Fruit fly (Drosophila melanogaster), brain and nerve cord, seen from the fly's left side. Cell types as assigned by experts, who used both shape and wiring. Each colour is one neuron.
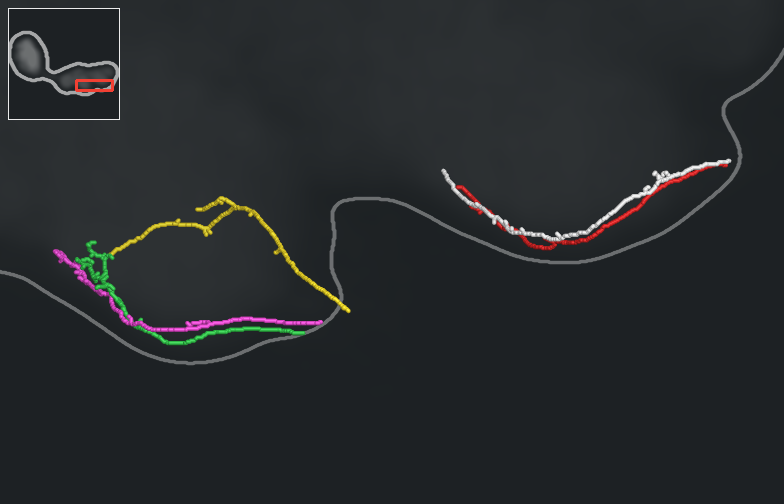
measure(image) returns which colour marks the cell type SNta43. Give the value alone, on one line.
yellow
